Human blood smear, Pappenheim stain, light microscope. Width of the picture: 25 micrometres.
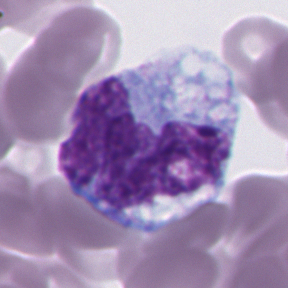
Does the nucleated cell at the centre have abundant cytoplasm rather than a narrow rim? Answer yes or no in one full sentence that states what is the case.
Yes, there is abundant cytoplasm in this cell.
